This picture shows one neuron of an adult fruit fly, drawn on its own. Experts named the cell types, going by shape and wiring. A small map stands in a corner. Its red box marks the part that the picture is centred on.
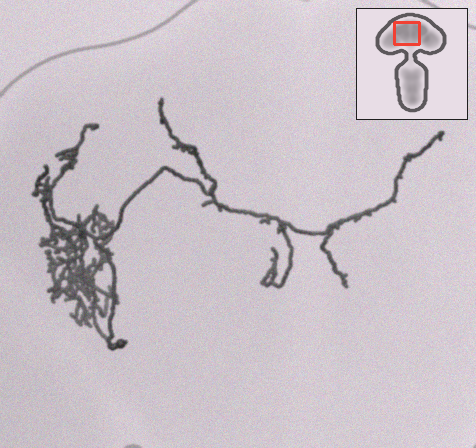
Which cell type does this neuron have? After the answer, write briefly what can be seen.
It is of cell type AVLP736m. Its broad class is central-brain intrinsic neuron. It lies in the brain. Its cell body lies at the lower left of the picture.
